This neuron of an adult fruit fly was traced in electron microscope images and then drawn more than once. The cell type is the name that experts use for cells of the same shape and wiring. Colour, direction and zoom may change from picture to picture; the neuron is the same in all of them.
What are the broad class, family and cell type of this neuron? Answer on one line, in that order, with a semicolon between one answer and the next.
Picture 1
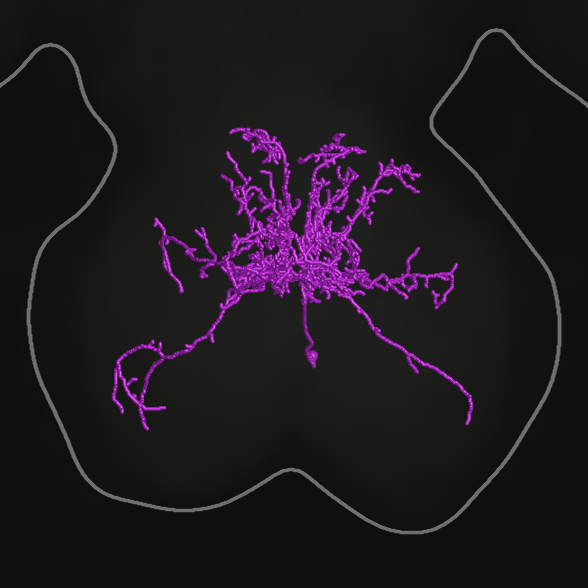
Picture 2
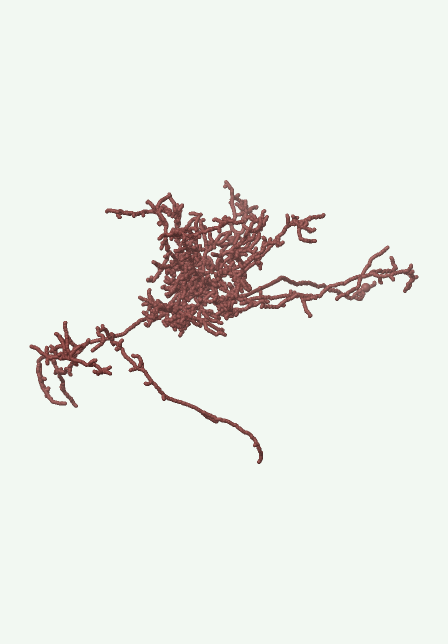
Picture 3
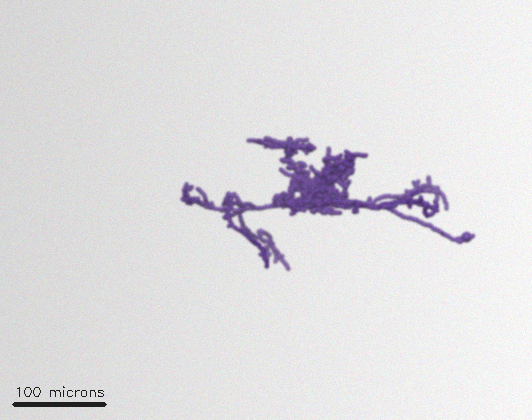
nerve-cord intrinsic neuron; hemilineage 06B; IN06B008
